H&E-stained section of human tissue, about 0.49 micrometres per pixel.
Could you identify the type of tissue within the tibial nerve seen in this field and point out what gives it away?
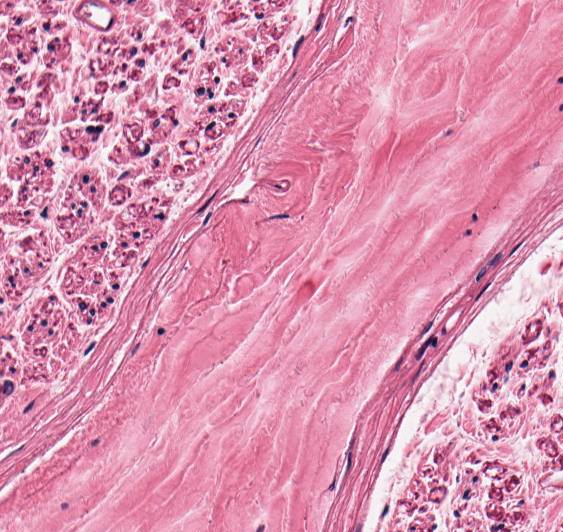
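This is epineurium: the broad, dense pink fibrous band running diagonally from upper right to lower left. Its density sets it apart from loose connective tissue.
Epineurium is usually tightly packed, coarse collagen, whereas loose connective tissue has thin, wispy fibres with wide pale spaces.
Thin layers of flattened spindle-shaped nuclei line both edges, parallel to the band. Upper left, clusters of polygonal cells with granular pink cytoplasm and small, round, dark nuclei are parted by thin pale septa.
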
